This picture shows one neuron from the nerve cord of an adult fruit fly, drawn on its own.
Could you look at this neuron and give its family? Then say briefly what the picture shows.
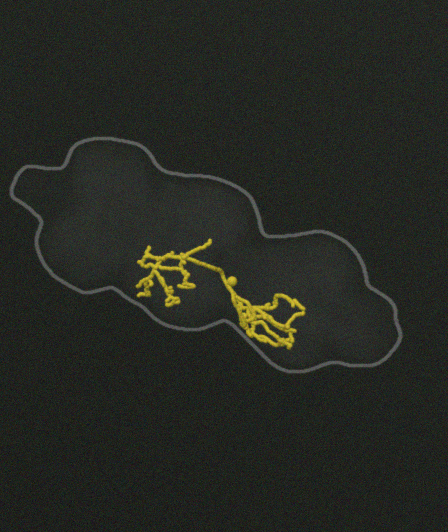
The family is hemilineage 17A. Its broad class is nerve-cord intrinsic neuron. In this view it is wider than it is tall.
